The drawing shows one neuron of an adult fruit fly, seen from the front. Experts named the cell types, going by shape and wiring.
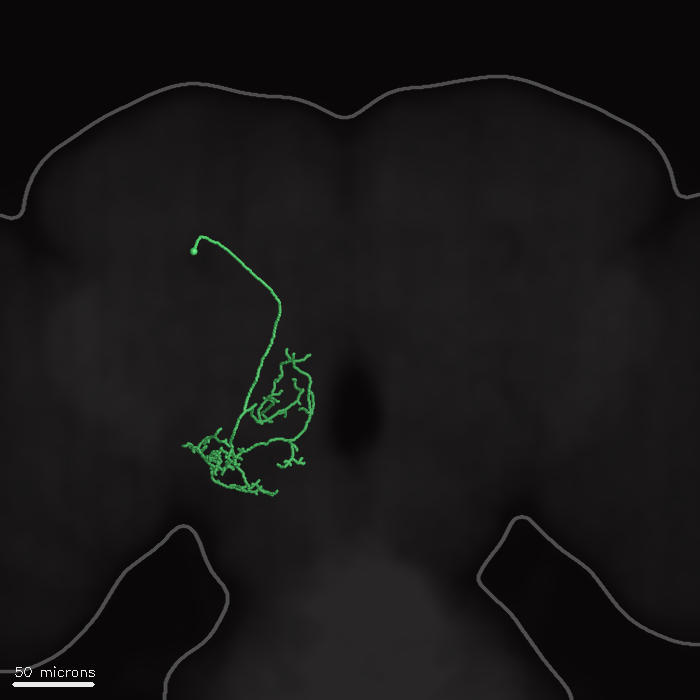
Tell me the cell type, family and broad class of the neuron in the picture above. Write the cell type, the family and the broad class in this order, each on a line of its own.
SAD007
hemilineage WEDd1
central-brain intrinsic neuron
